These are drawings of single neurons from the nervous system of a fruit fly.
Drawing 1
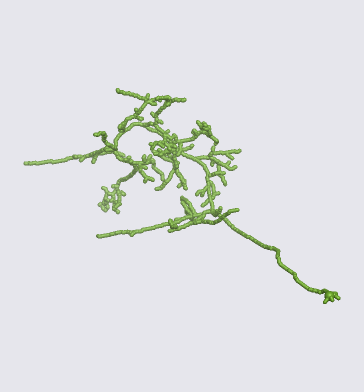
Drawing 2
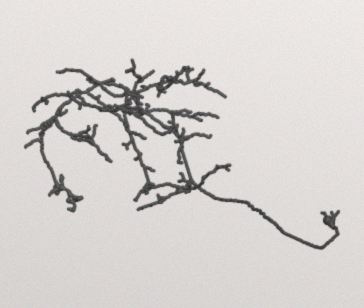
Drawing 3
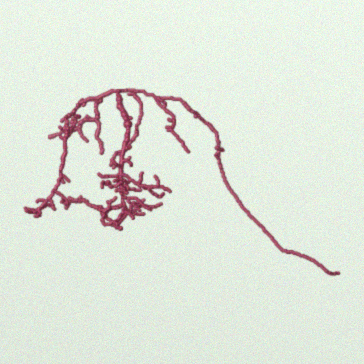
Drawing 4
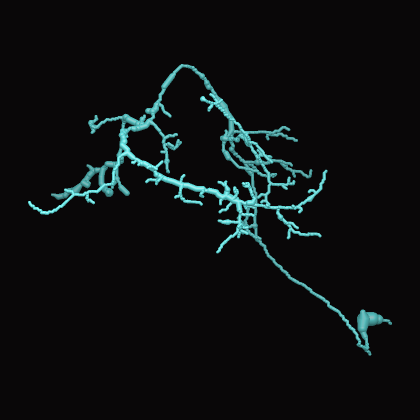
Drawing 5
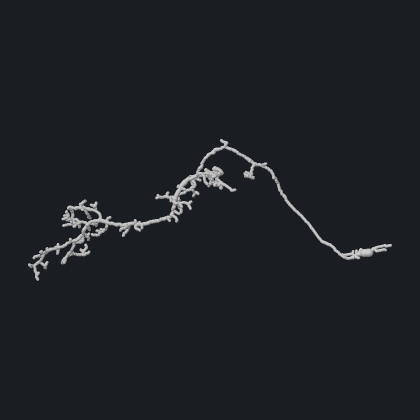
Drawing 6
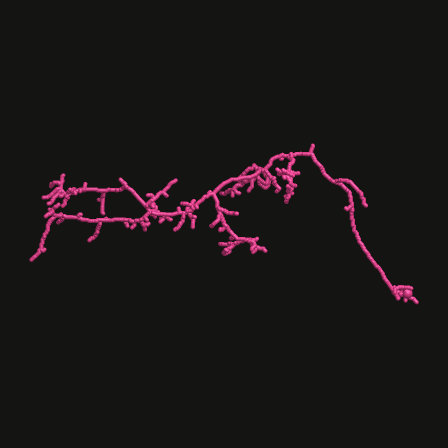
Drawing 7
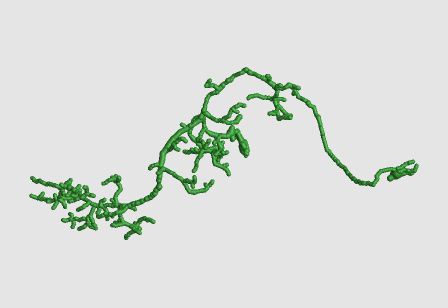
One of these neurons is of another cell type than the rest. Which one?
3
